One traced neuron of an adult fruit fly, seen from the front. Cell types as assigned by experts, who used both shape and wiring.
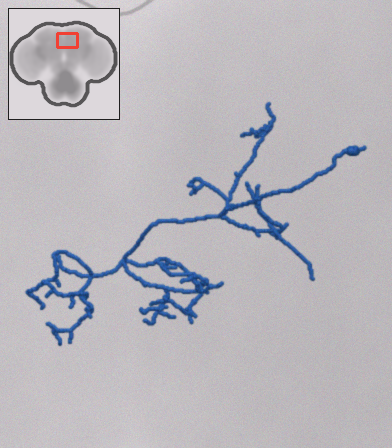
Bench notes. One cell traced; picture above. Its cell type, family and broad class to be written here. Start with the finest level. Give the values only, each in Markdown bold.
**PAM03**, **class DAN**, **central-brain intrinsic neuron**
